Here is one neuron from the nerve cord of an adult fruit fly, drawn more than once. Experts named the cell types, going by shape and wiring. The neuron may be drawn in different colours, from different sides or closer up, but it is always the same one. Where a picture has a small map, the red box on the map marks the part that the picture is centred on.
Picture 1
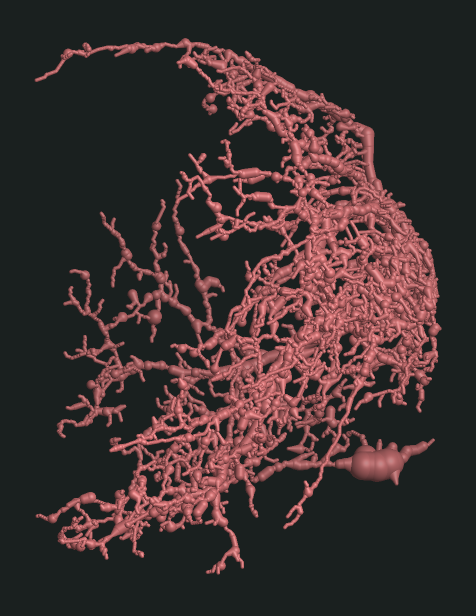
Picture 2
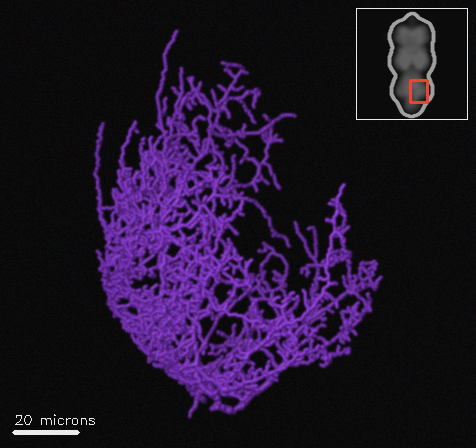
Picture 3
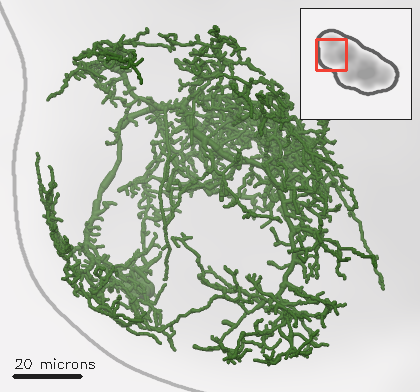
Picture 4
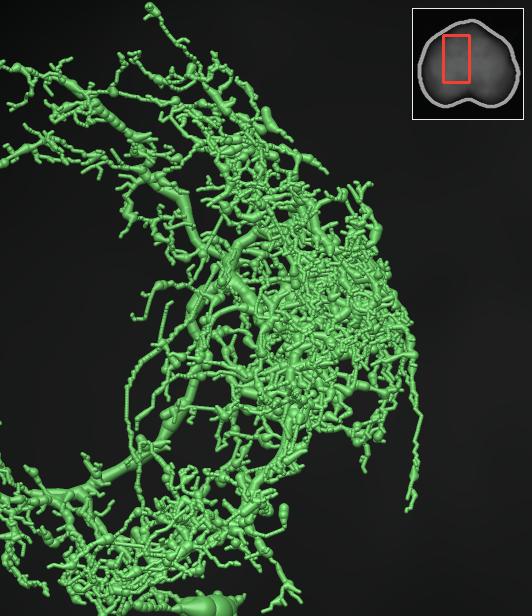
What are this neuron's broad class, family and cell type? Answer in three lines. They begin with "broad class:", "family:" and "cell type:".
broad class: nerve-cord intrinsic neuron
family: hemilineage 13A
cell type: IN13A007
